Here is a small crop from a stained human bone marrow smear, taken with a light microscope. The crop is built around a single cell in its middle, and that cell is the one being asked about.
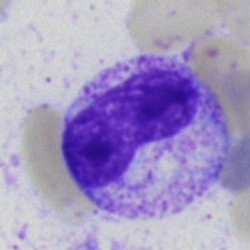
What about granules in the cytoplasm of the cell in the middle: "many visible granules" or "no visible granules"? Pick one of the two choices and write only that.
Many visible granules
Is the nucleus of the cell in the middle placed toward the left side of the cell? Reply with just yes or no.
Yes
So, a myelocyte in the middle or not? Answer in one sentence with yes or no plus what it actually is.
Yes, the cell of interest in the middle is a myelocyte.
